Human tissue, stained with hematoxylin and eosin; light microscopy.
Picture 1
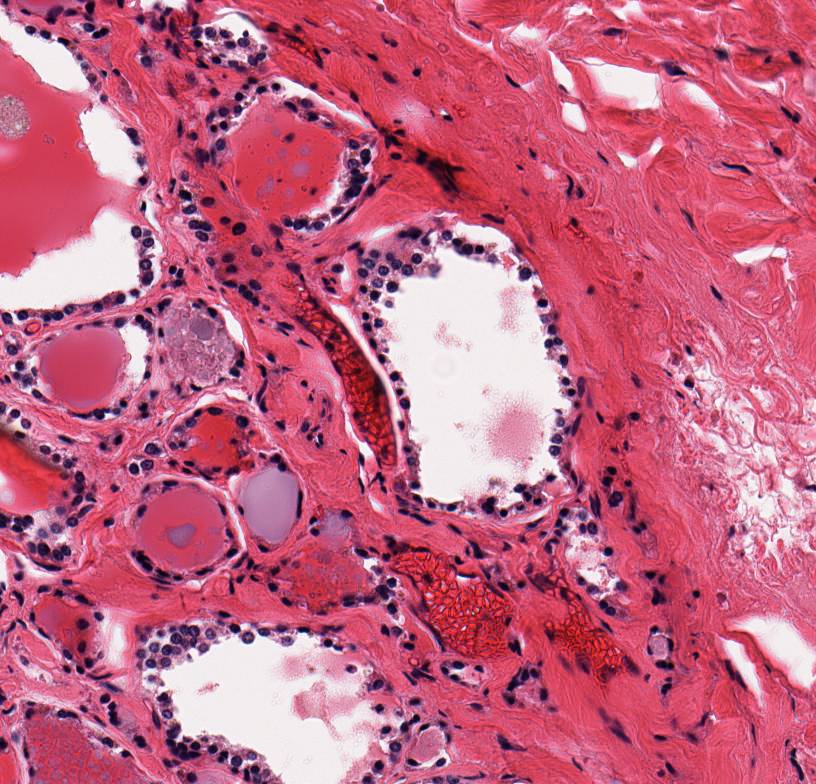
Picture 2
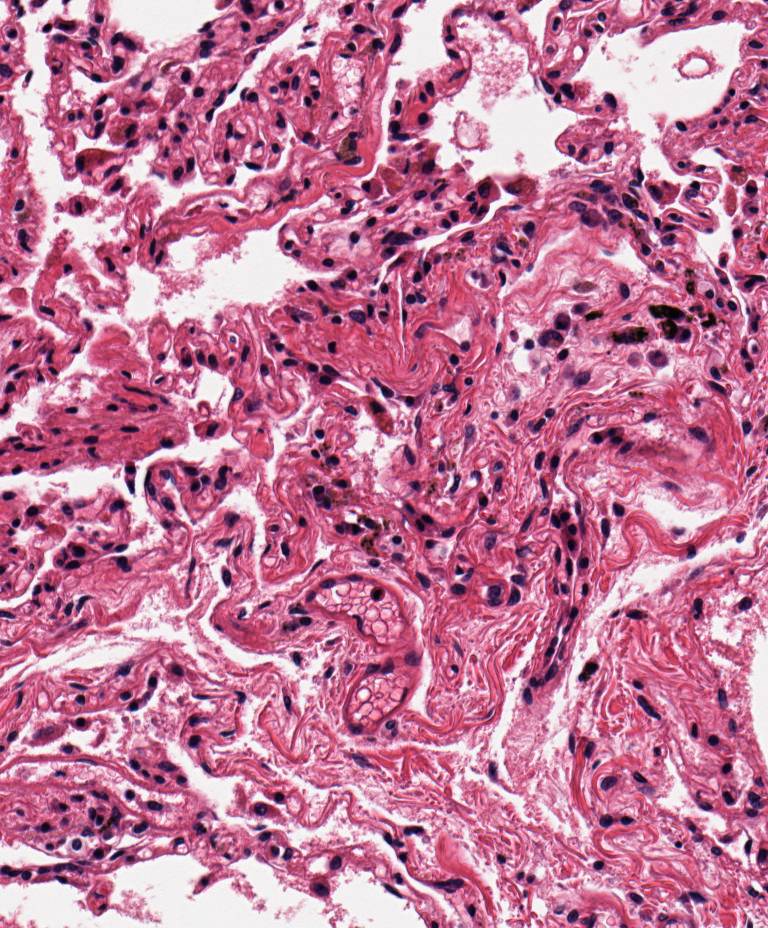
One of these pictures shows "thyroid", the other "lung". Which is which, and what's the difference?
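Thyroid is shown in picture 1, lung in picture 2. In the thyroid, round follicles fill the left and central parts of the field, and dense fibrous tissue takes up the upper right and right side. A single layer of low cuboidal cells with small, round, dark nuclei lines each follicle. Many of the smaller follicles on the left hold smooth, homogeneous pink colloid, while the large central follicle is mostly empty and white, with only a few pale pink patches.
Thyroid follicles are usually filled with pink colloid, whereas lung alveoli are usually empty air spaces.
In the lung, many spaces are lined by a single layer of cells whose dark oval nuclei sit on the septal surface.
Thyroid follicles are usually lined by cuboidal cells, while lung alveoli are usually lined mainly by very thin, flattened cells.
Clumps of coarse, dark brown-black granular pigment lie scattered through the tissue, heaviest in the upper right.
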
